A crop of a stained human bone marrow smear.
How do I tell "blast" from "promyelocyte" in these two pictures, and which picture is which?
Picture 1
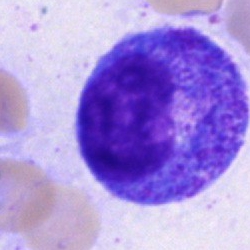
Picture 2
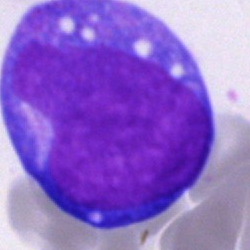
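Picture 1 shows a promyelocyte, and picture 2 shows a blast. In picture 1 the nucleus sits off-centre toward the left, and the cytoplasm holds many coarse purple-red granules, with bluish cytoplasm between them.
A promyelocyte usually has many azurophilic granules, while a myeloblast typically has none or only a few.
The many coarse granules in picture 1 agree with that. In picture 2 the chromatin is finely granular and evenly spread, and the cytoplasm is a deep blue rim, widest above the nucleus, holding several small round clear vacuoles, mostly above the nucleus. Both cells have a paler zone of cytoplasm beside the nucleus, on the left side in picture 2.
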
